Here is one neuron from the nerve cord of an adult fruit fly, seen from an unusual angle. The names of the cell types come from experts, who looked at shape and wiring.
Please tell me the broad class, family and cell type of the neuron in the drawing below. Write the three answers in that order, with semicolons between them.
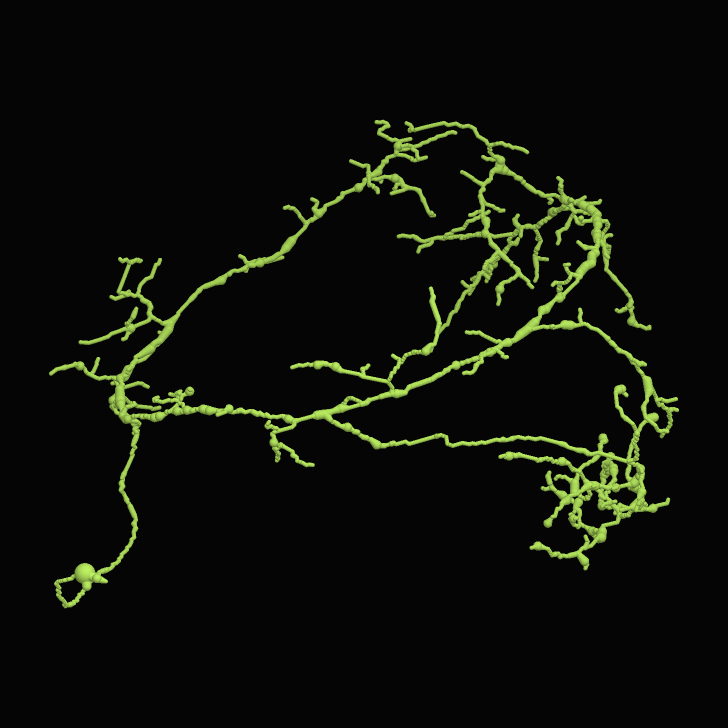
nerve-cord intrinsic neuron; hemilineage 03A; IN03A069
